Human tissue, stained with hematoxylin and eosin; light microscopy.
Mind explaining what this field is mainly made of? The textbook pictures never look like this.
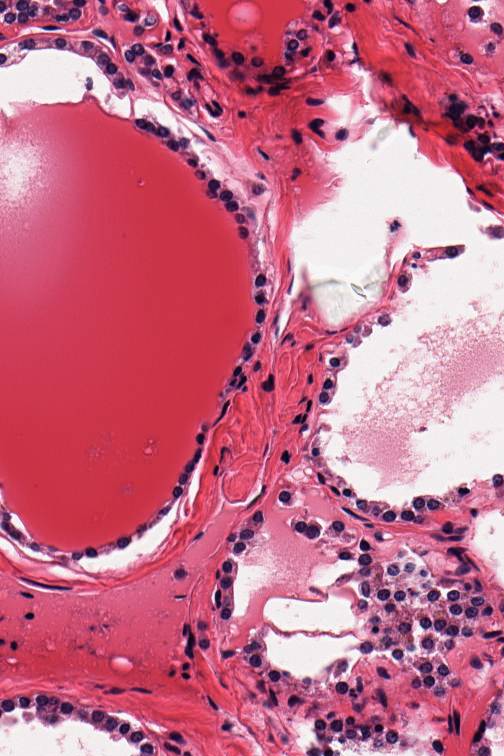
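Here we have thyroid follicle tissue. Notice the rounded, follicle-like spaces with thin fibrous septa between them, lined by a single layer of flattened to low cuboidal cells whose nuclei are small, round and dark. The largest follicle fills most of the left half with homogeneous deep pink material.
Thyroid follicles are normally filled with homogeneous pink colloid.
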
